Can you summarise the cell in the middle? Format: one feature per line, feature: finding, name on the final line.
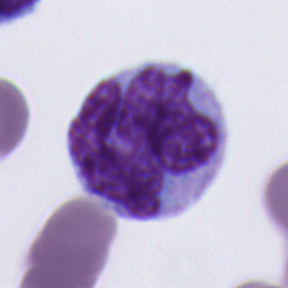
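Cytoplasm colour: pale lavender-grey
Cytoplasm position: clearest along the right side of the cell
Granules: none distinct
Vacuoles: none visible
Cell: monocyte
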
